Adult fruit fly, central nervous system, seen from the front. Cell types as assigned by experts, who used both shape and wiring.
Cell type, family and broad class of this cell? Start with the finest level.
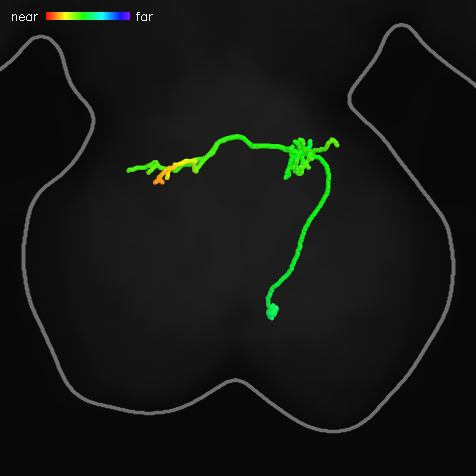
IN06A011; hemilineage 06A; nerve-cord intrinsic neuron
